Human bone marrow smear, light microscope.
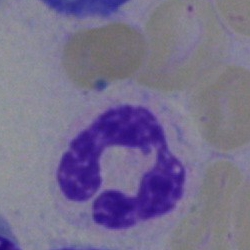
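Segmented neutrophil at the centre of the field, with a round, smooth outline. Its chromatin is dark purple and coarsely clumped, and no nucleoli are visible in the nucleus.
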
